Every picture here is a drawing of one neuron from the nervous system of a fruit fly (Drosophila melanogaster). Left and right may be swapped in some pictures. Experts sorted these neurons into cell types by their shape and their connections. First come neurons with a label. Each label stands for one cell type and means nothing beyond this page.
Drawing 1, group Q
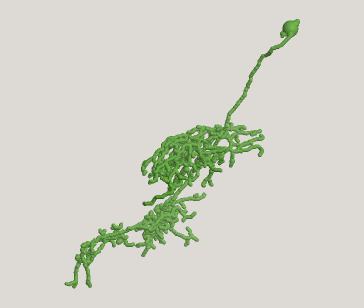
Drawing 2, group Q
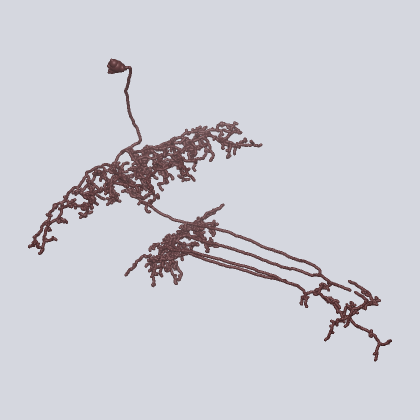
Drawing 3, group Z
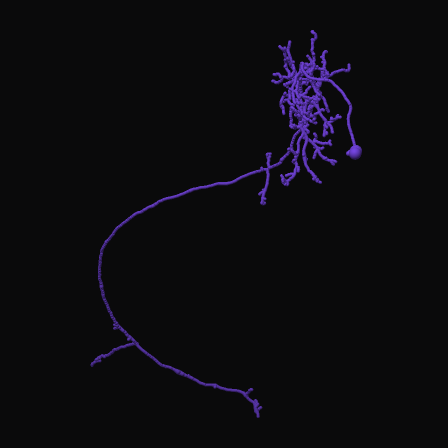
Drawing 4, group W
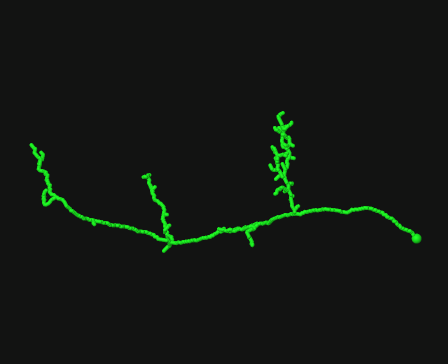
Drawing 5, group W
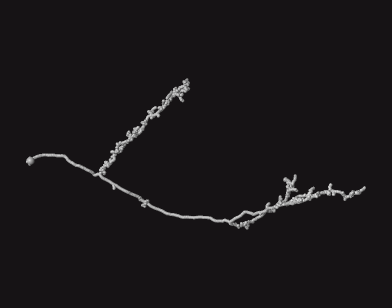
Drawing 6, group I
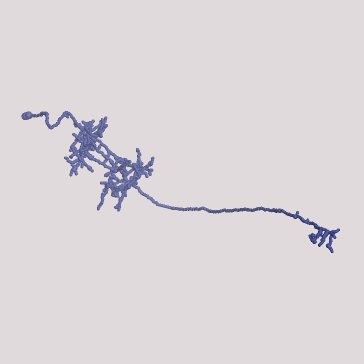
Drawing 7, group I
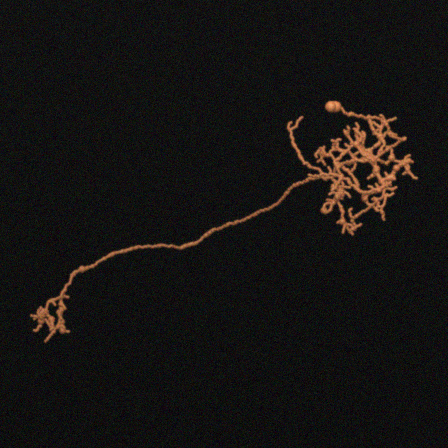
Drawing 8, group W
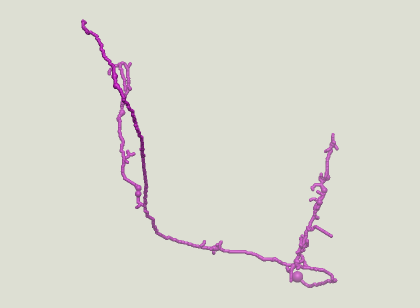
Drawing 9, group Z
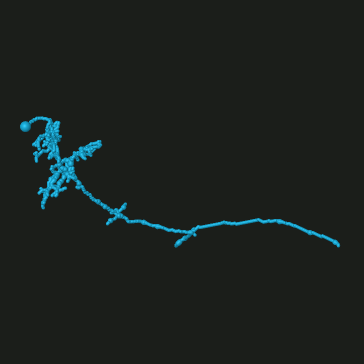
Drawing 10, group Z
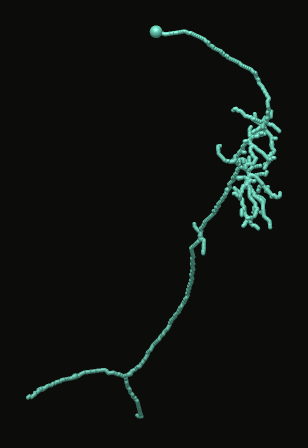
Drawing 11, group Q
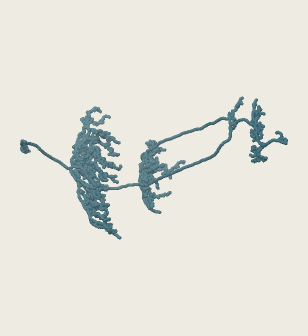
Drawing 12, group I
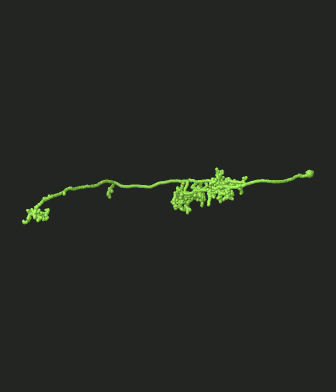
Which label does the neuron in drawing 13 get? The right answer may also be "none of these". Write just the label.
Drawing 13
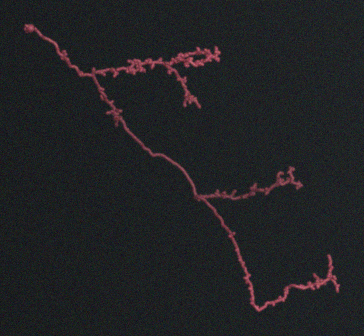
group W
